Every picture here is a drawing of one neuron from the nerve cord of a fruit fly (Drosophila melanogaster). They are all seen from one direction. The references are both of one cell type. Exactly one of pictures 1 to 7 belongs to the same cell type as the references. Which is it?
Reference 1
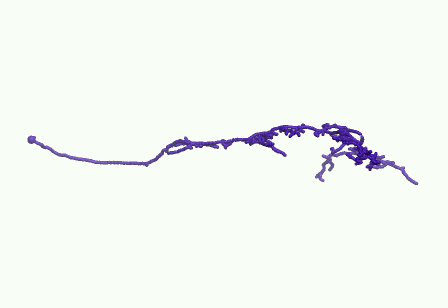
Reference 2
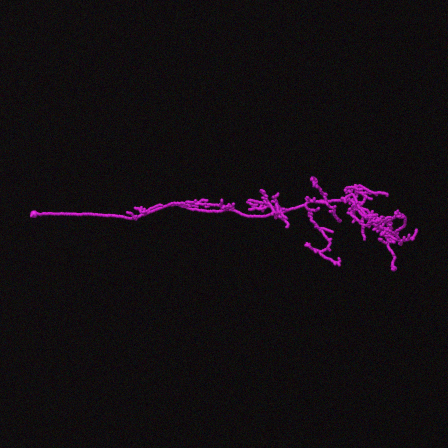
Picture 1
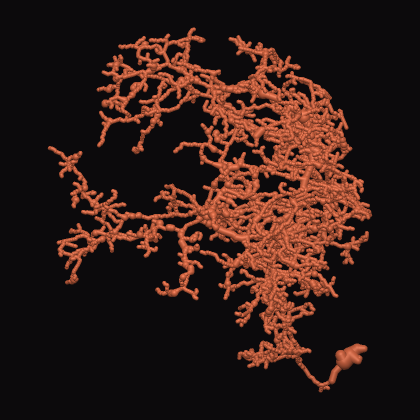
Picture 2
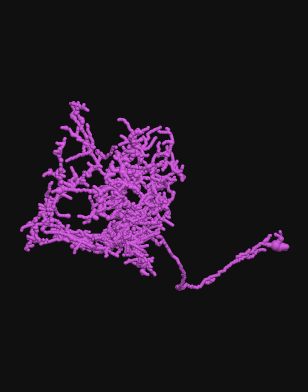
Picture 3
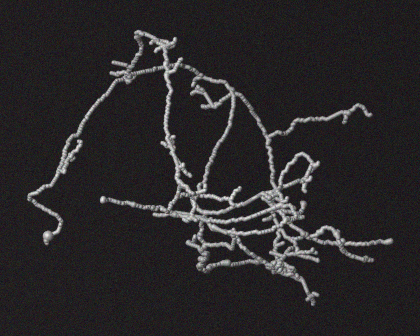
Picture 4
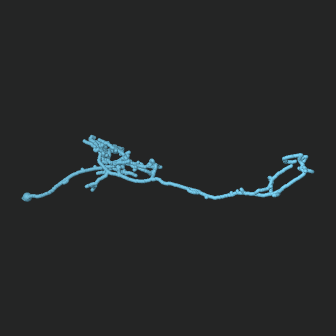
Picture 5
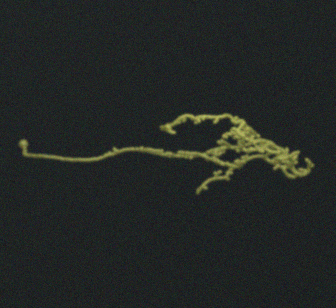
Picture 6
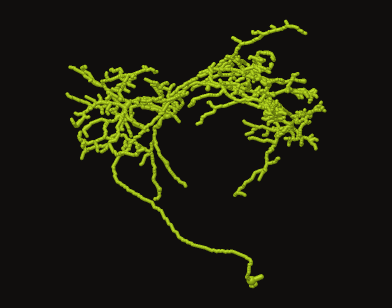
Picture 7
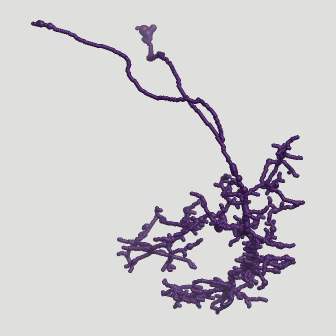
Picture 5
